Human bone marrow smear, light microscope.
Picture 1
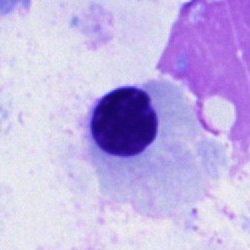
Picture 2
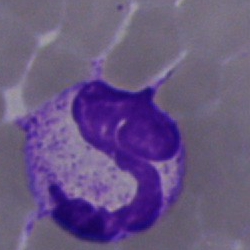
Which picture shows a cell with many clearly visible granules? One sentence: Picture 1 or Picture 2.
What picture 2 shows is a cell with many visible granules in its cytoplasm.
